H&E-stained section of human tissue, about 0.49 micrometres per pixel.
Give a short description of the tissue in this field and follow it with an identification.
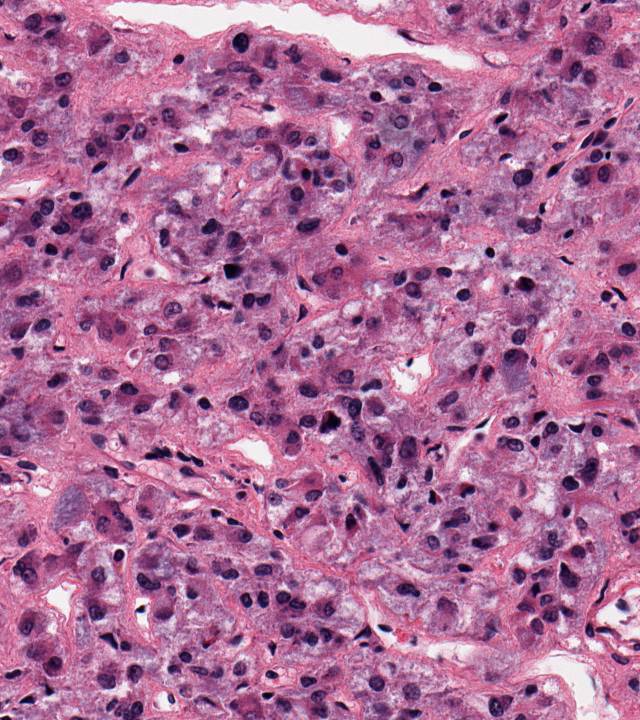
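Looking across the whole field, I see cells lying in solid nests and sheets, divided by thin fibrous septa. Most of these cells are large and polygonal, with abundant cytoplasm. That cytoplasm is finely granular and pale violet, broken by patchy pale cleared areas. The septa themselves are thin pink collagen strands carrying scattered elongated spindle nuclei. This tissue is adrenal gland.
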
